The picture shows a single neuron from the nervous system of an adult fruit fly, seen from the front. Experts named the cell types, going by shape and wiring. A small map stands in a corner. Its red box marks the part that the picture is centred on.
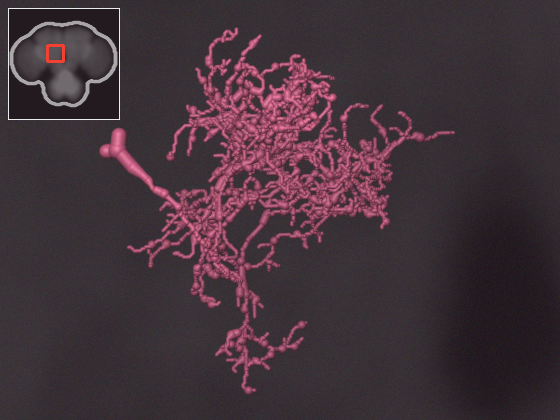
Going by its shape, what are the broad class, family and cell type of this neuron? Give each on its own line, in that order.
central-brain intrinsic neuron
hemilineage ALl1_dorsal
lLN10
